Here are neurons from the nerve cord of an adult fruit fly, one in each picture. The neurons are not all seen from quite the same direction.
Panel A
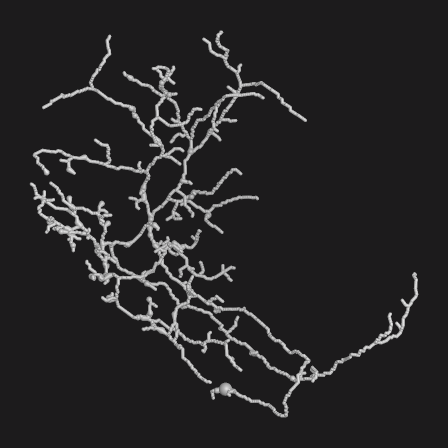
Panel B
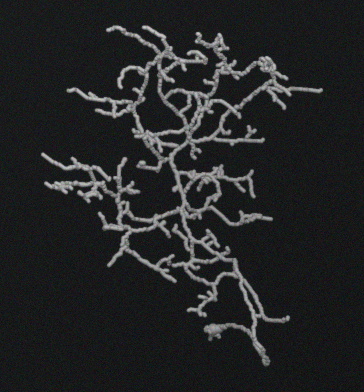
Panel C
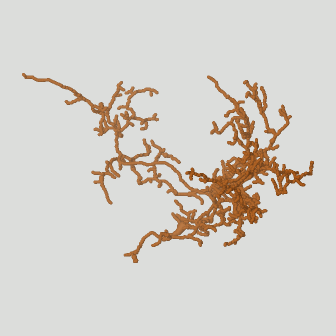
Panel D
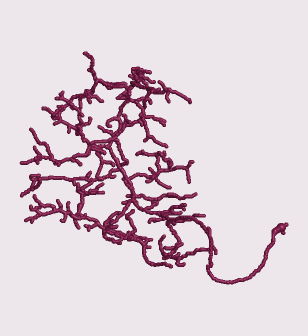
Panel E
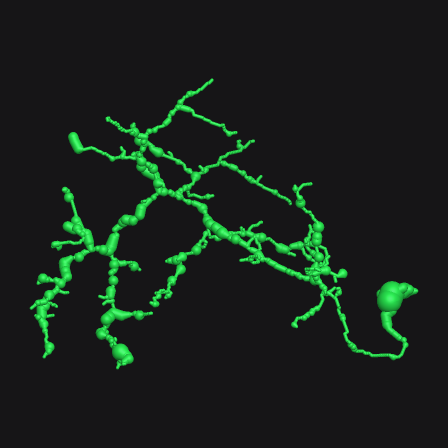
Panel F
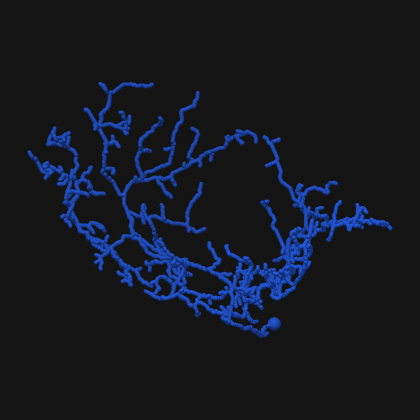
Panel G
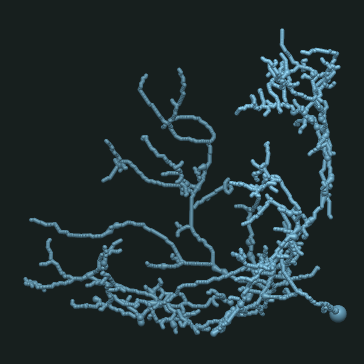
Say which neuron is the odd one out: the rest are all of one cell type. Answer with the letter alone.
E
